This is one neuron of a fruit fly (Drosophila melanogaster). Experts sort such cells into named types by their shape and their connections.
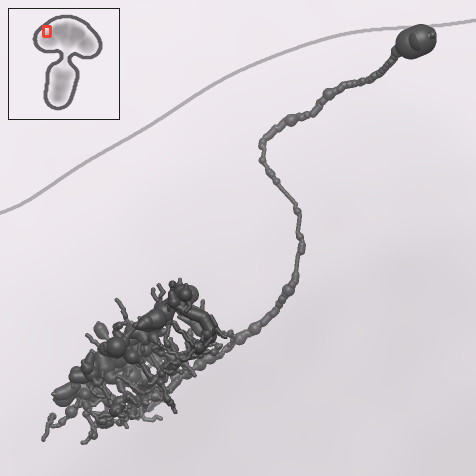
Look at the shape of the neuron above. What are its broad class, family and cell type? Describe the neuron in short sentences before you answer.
It lies in the brain. The cell body is at the upper right of the picture. The picture shows dozens of branch ends. It is an optic-lobe intrinsic neuron. Its family is Dm. It is of cell type Dm4.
